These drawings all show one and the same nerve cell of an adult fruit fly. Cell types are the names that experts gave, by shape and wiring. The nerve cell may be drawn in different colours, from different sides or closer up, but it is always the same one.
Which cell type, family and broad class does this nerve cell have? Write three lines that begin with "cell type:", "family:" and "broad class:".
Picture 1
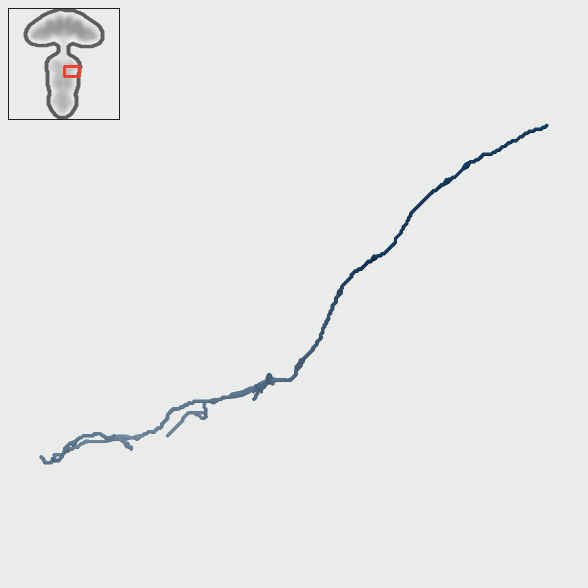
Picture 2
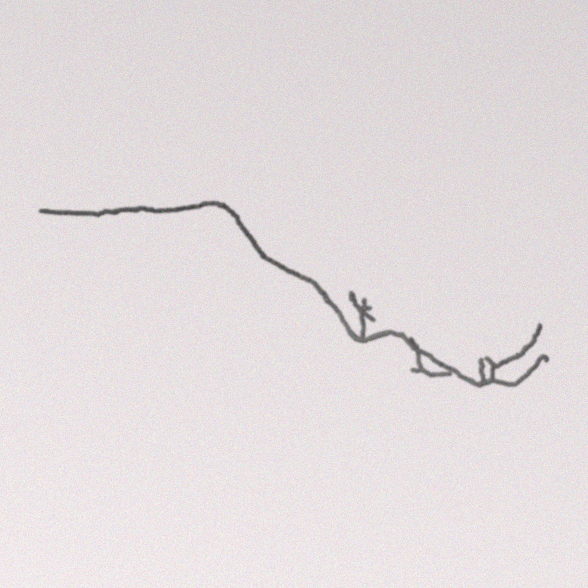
cell type: WG2
family: class gustatory
broad class: sensory neuron entering the nerve cord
